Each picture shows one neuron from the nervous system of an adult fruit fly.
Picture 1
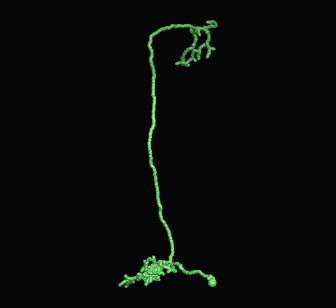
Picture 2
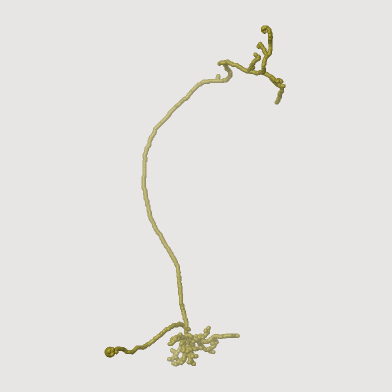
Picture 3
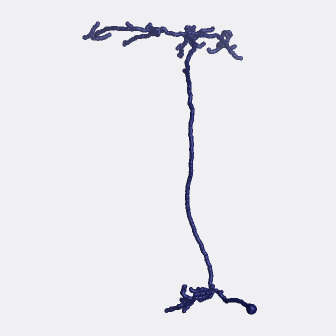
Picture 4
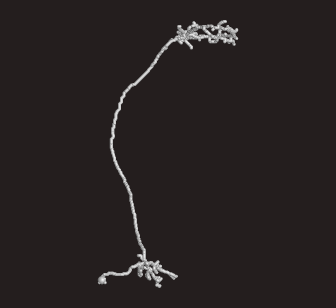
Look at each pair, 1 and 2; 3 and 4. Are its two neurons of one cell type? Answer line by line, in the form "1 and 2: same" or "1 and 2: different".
1 and 2: different
3 and 4: same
